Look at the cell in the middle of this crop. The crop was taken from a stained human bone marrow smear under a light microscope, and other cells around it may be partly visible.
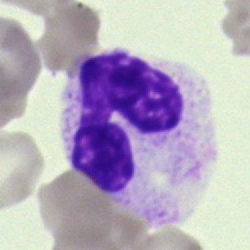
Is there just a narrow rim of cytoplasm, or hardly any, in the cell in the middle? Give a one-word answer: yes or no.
No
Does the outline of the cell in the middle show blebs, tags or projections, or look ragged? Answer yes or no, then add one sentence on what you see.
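No. The cell outline is roughly round with a smooth edge and no surface projections.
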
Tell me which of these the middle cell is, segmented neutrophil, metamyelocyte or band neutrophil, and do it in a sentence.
Standing at the centre of this crop is a segmented neutrophil.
